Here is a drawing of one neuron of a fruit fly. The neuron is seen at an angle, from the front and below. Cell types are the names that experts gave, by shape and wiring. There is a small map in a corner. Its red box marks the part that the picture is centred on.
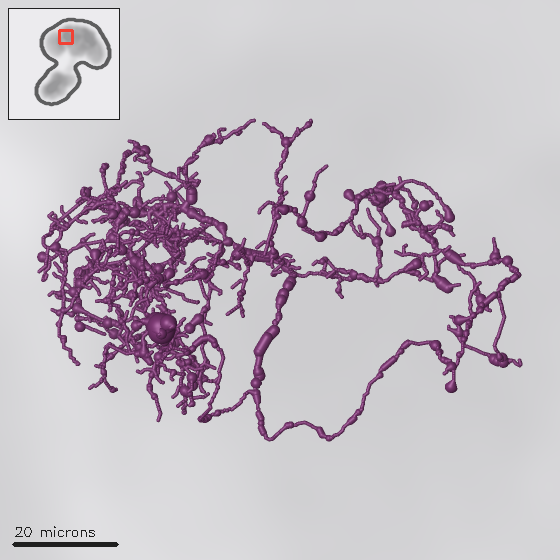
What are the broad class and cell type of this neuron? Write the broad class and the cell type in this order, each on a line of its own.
central-brain intrinsic neuron
AVLP404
